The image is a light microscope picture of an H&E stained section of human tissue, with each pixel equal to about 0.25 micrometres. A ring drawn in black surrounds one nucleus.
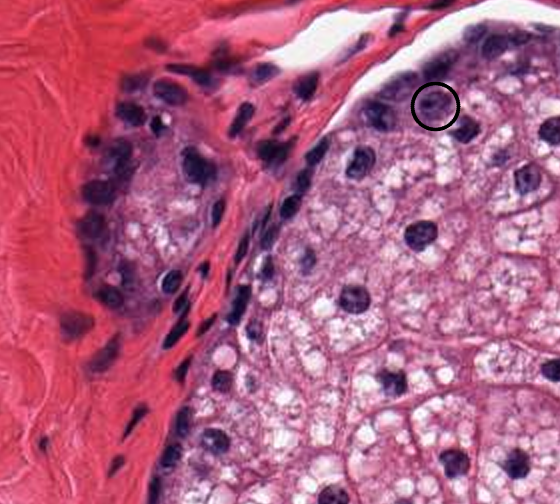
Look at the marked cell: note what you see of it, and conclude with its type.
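The nucleus is round to oval, with a darker rim and a slightly paler centre. The nucleus is about the same size as the nuclei of the neighbouring cells along the edge of the lobule. The cytoplasm is pink-purple and fairly dense, with fewer and smaller clear vacuoles than the cells deeper in the lobule. Type of cell: sebaceous gland cell.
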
